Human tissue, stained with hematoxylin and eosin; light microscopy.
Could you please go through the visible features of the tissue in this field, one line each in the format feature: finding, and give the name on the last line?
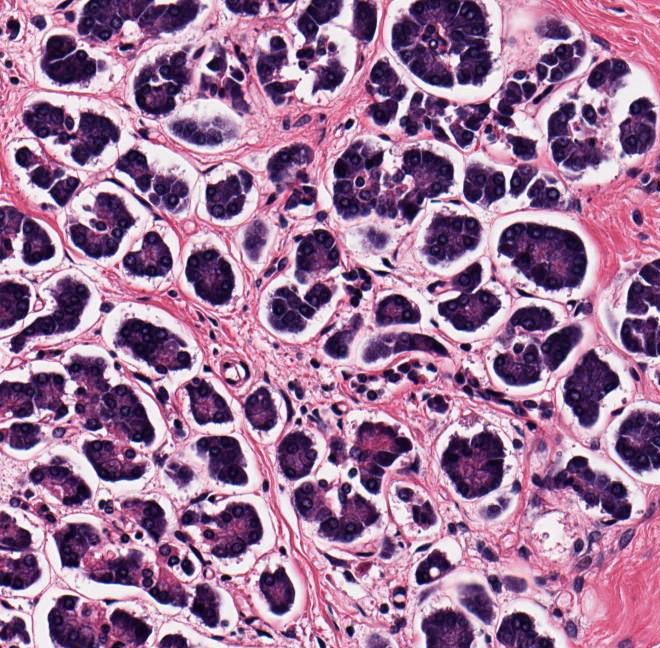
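Cytoplasm: dark purple and granular in the cells of the nests
Nuclei: round, lying mostly toward the periphery of each nest
Stroma: thin pink collagen between the nests, with scattered small spindle-shaped nuclei
Fat cells: none anywhere in the field
Tissue: pancreas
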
